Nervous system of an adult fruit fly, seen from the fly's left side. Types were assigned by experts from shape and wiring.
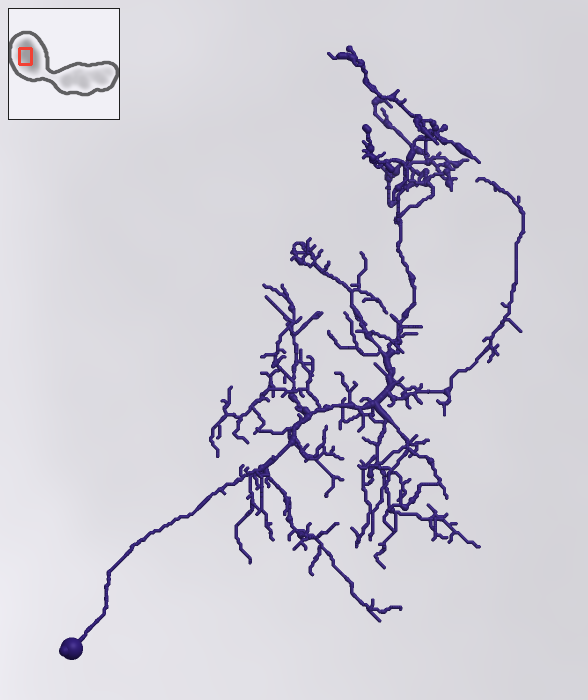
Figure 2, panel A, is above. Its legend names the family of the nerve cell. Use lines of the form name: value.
family: hemilineage VESa1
